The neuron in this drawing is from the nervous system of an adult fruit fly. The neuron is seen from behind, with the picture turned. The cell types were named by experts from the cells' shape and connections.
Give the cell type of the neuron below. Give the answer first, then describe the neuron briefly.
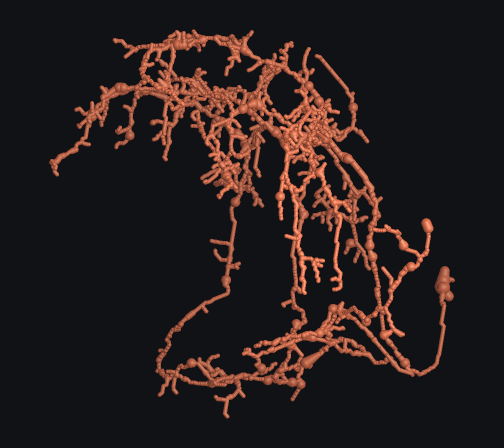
Its cell type is AVLP224_a. It is a central-brain intrinsic neuron. More than a hundred branch ends can be seen. In this view it is about as wide as it is tall.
